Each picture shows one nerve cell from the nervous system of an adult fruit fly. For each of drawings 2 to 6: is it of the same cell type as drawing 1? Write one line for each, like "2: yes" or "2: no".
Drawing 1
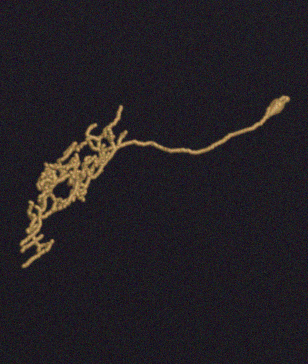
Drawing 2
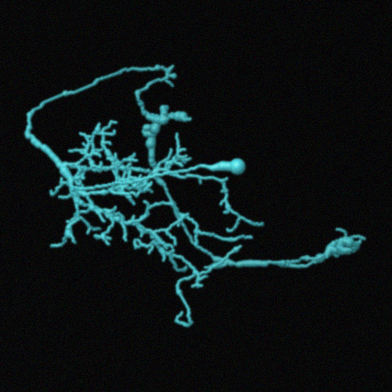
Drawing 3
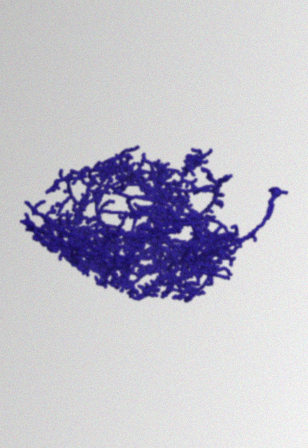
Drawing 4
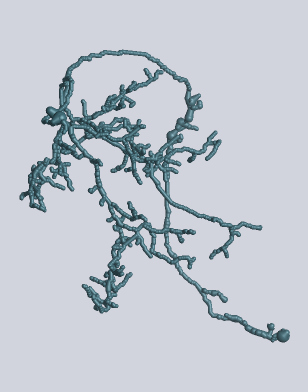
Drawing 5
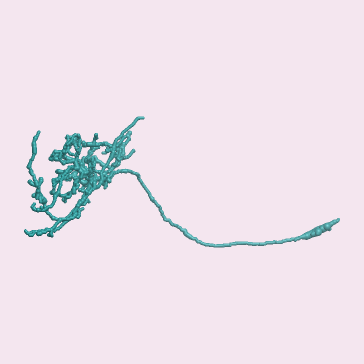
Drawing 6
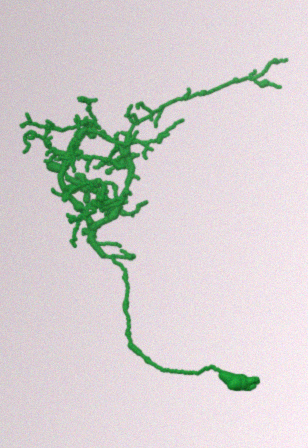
2: no
3: no
4: no
5: yes
6: yes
